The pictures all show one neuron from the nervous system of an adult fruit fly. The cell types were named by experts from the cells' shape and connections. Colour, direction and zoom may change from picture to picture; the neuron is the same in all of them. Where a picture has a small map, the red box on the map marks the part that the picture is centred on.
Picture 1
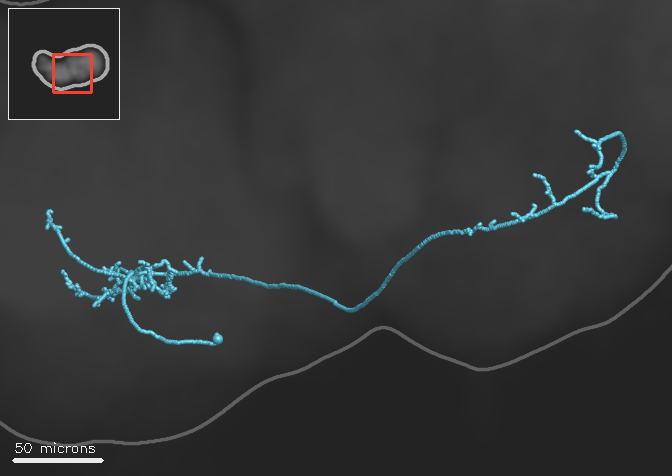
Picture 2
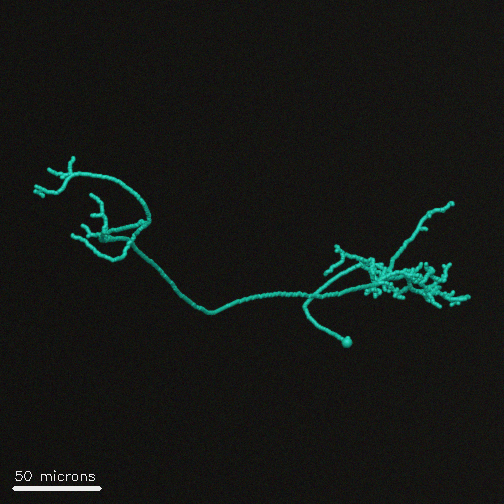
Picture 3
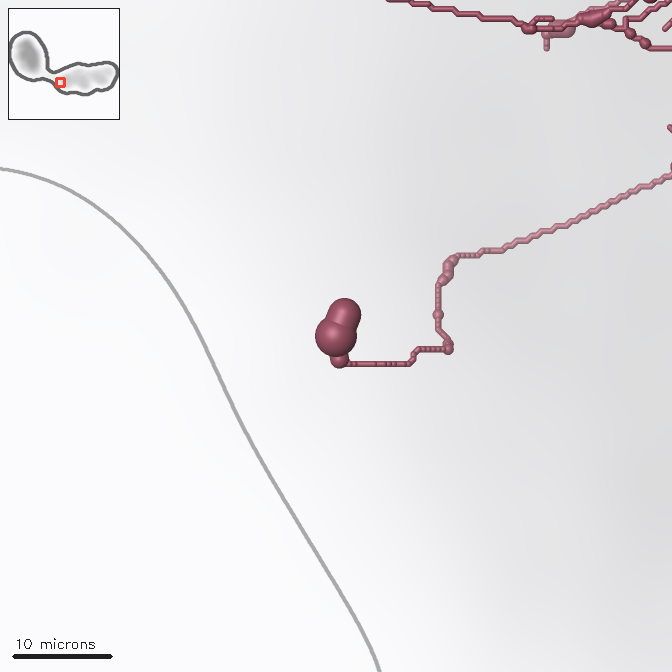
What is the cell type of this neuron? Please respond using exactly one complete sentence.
The neuron here is of the cell type AN08B109.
